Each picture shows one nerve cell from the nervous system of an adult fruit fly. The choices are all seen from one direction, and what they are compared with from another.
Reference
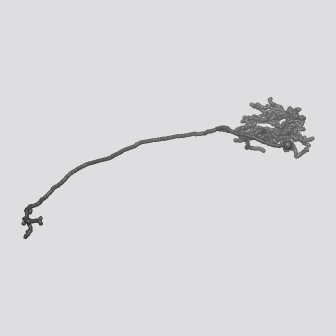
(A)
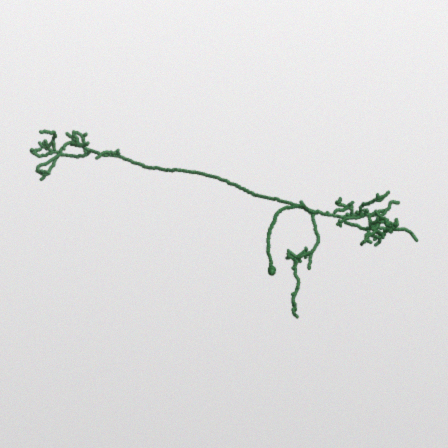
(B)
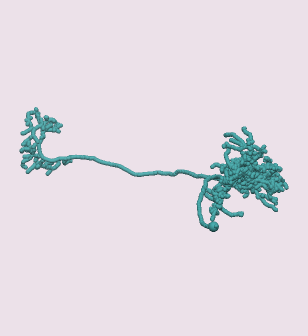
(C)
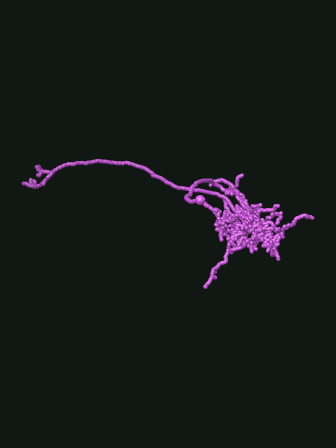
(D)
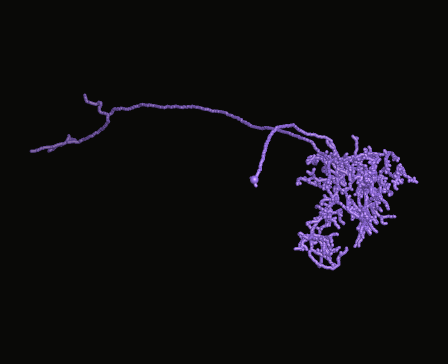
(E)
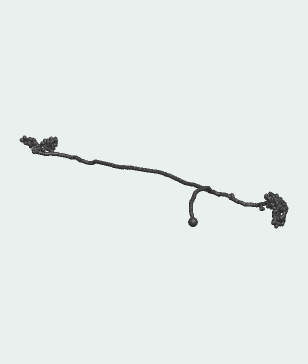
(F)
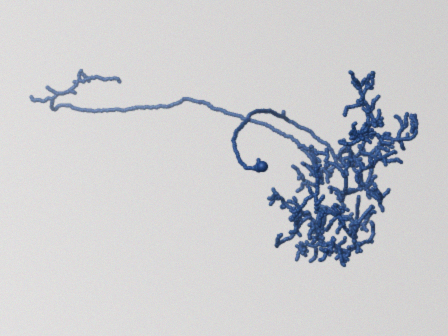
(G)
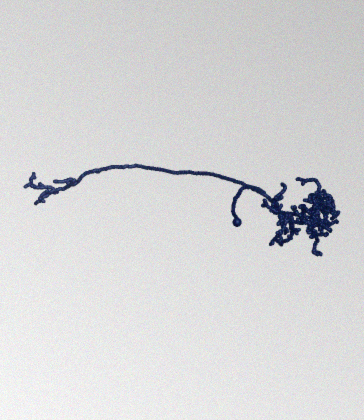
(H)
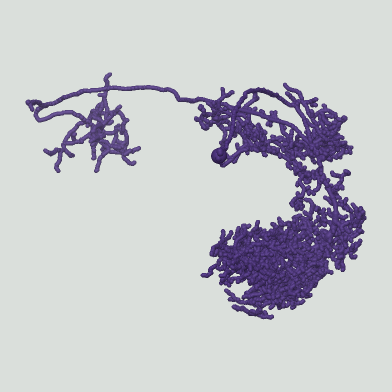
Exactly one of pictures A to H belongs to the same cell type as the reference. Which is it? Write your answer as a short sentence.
The nerve cell in picture G is of the same cell type.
